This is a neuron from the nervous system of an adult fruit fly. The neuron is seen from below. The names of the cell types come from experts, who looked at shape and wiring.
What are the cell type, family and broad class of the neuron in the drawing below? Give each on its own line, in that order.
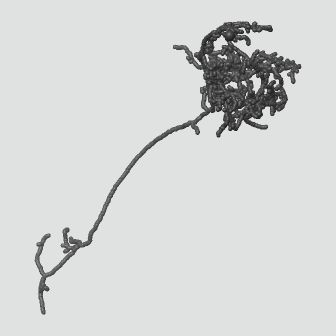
AVLP729m
hemilineage VLPa1_medial
central-brain intrinsic neuron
